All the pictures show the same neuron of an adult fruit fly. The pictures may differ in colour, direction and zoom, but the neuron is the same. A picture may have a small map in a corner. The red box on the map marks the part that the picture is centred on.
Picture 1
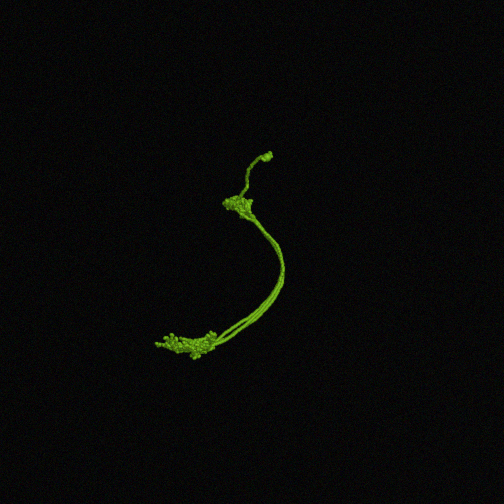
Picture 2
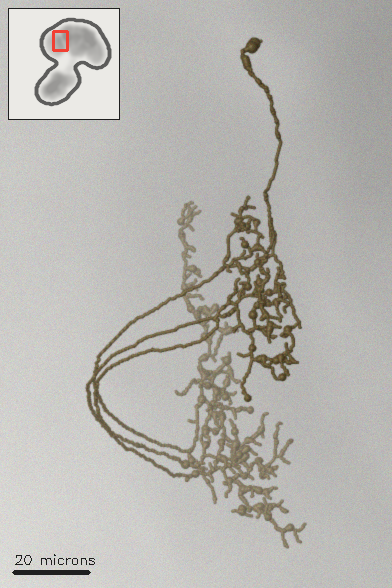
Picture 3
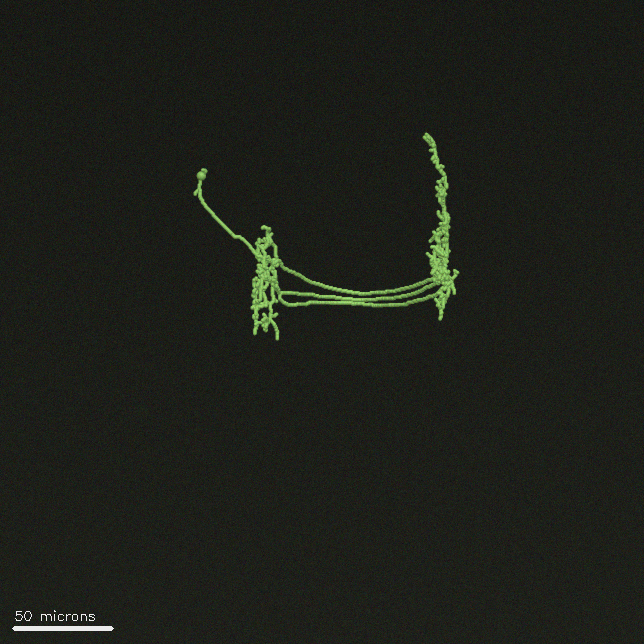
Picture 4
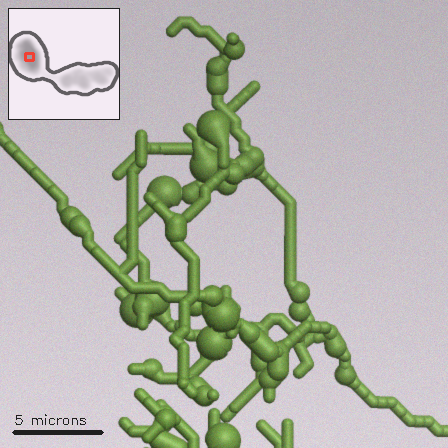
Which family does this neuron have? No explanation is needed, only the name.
TmY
